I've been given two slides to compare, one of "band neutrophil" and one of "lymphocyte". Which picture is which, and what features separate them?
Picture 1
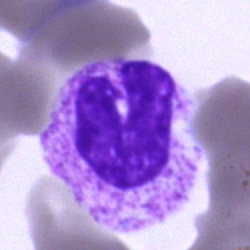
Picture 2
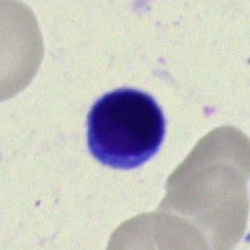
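Answer: band neutrophil in picture 1, lymphocyte in picture 2. In picture 1 a deep notch cuts into the nucleus from its upper edge, and the nucleus lies toward the top of the cell above a wider band of cytoplasm, while in picture 2 the cytoplasm shows only as a thin blue crescent along the lower edge.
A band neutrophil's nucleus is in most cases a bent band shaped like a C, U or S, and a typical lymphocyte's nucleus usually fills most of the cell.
Purple granules are scattered throughout the cytoplasm of picture 1, whereas none are visible in picture 2.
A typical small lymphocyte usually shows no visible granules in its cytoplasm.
The chromatin is dense and dark purple in both, very dark in picture 2, and neither nucleus shows nucleoli.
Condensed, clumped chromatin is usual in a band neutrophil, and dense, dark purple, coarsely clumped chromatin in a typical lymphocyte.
The outline is roughly round with a slightly irregular edge in picture 1 and round and smooth in picture 2.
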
